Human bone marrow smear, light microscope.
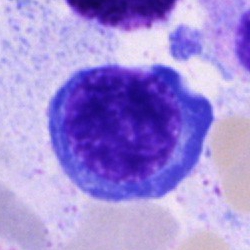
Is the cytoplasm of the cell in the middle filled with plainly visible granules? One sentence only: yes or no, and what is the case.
No, this cell has a cytoplasm without visible granules.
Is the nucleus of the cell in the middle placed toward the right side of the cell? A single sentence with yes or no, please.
No, the bulk of the cytoplasm is located to the right of the nucleus.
